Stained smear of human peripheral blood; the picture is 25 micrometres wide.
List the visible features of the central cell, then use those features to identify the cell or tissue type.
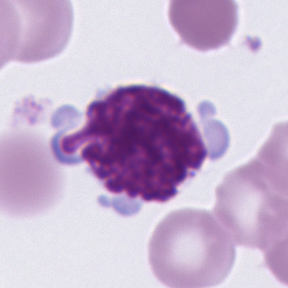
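Chromatin here is dark purple and coarsely clumped, with no nucleoli visible. Pale blue rounded blebs protrude from the cell edge on the left, right and lower sides. The pale blue cytoplasm contains no granules. It is a typical lymphocyte.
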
